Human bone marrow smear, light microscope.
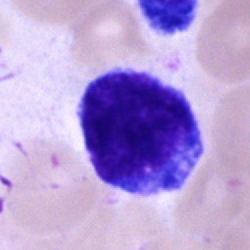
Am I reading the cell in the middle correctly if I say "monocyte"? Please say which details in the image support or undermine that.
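Roughly oval, with a slightly irregular, bumpy border, this cell stains deep purple-blue throughout.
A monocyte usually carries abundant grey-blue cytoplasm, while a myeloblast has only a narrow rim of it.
No pale rim of clear cytoplasm shows around the dark mass here, so that point counts against monocyte. There are no clear vacuoles in the cell, and another dark purple cell is partly visible at the top edge. So I'd call this one a blast rather than a monocyte.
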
